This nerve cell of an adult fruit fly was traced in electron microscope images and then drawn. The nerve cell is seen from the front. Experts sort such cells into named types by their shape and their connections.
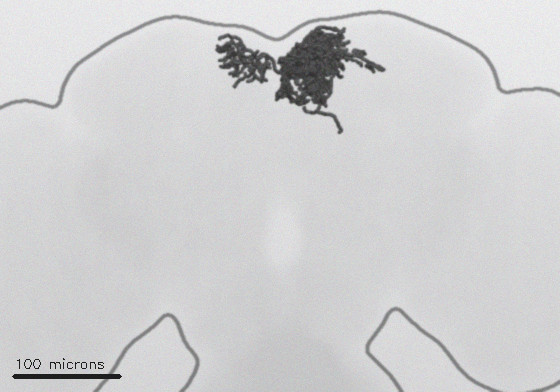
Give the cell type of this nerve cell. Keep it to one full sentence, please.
The nerve cell is typed under the name SMP082.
